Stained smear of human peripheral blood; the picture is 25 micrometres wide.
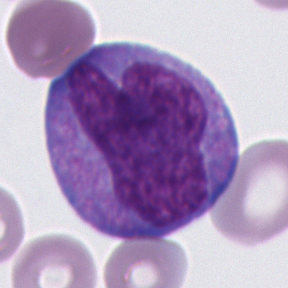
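Atypical promyelocyte in a stained peripheral blood smear. In turn: outline round and smooth; nucleus folded, with a notch in its top edge; chromatin fine and lacy, not coarsely clumped; cytoplasm scattered with fine pinkish dust-like granules.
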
